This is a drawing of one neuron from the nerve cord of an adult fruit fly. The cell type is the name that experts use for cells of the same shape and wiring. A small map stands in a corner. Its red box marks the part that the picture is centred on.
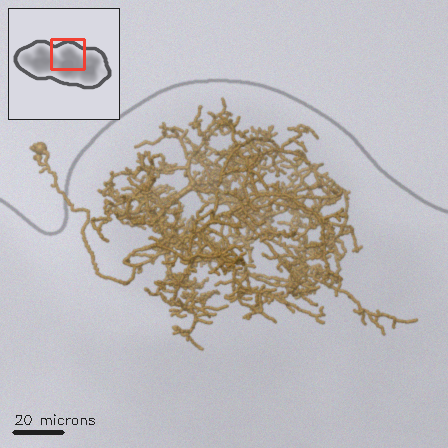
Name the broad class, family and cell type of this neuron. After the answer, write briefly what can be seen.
It is a nerve-cord intrinsic neuron. Its family is hemilineage 03A. Its cell type is IN03A006. From left to right in the picture it spans about 160 microns. The picture shows more than a hundred branch ends.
